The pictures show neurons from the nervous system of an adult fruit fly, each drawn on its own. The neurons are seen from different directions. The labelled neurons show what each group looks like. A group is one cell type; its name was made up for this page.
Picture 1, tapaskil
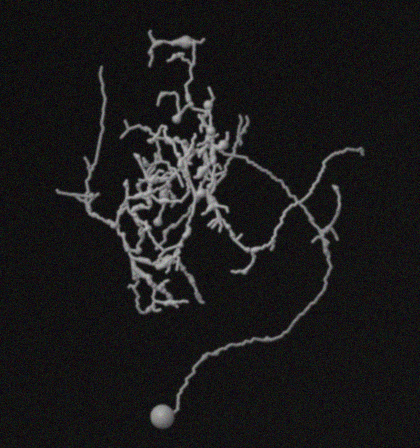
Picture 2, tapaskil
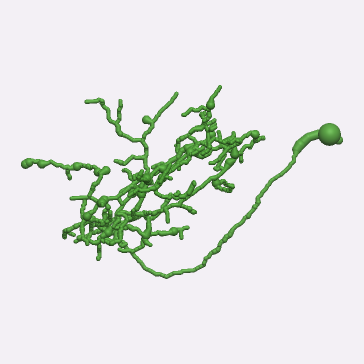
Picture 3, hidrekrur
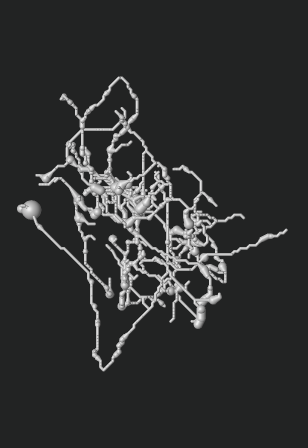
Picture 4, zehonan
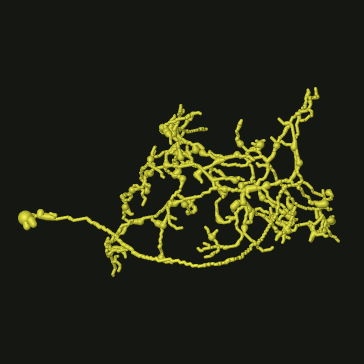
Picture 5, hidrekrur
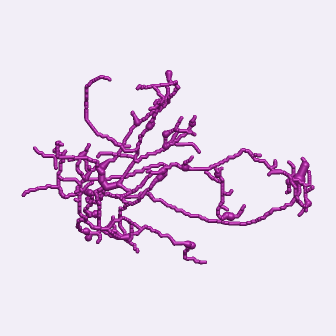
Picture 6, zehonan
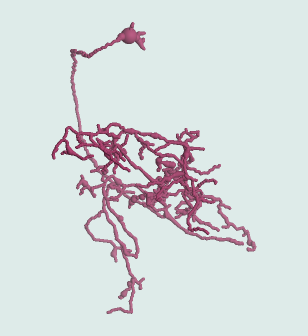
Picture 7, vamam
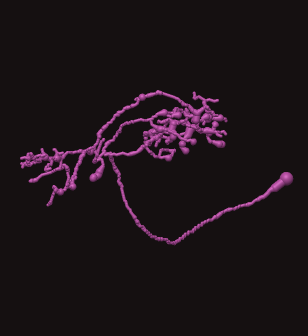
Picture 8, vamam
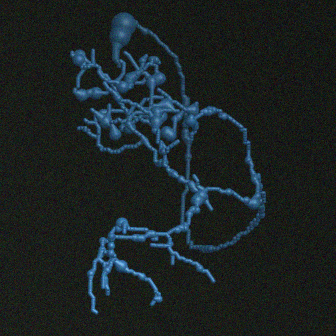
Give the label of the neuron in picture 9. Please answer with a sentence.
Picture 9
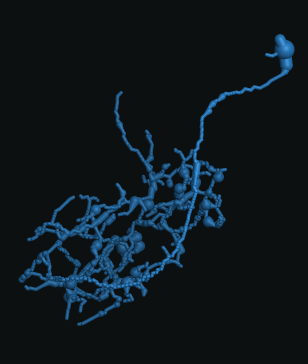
It belongs to tapaskil.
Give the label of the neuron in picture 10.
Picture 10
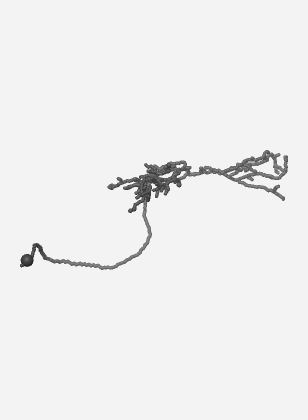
It belongs to vamam.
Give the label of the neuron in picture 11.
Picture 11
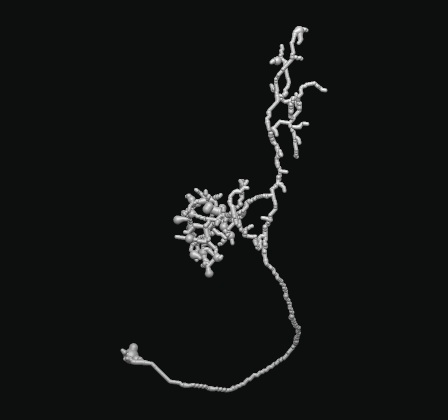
It belongs to vamam.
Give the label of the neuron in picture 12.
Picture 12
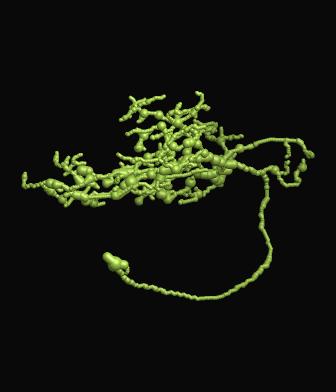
It belongs to zehonan.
